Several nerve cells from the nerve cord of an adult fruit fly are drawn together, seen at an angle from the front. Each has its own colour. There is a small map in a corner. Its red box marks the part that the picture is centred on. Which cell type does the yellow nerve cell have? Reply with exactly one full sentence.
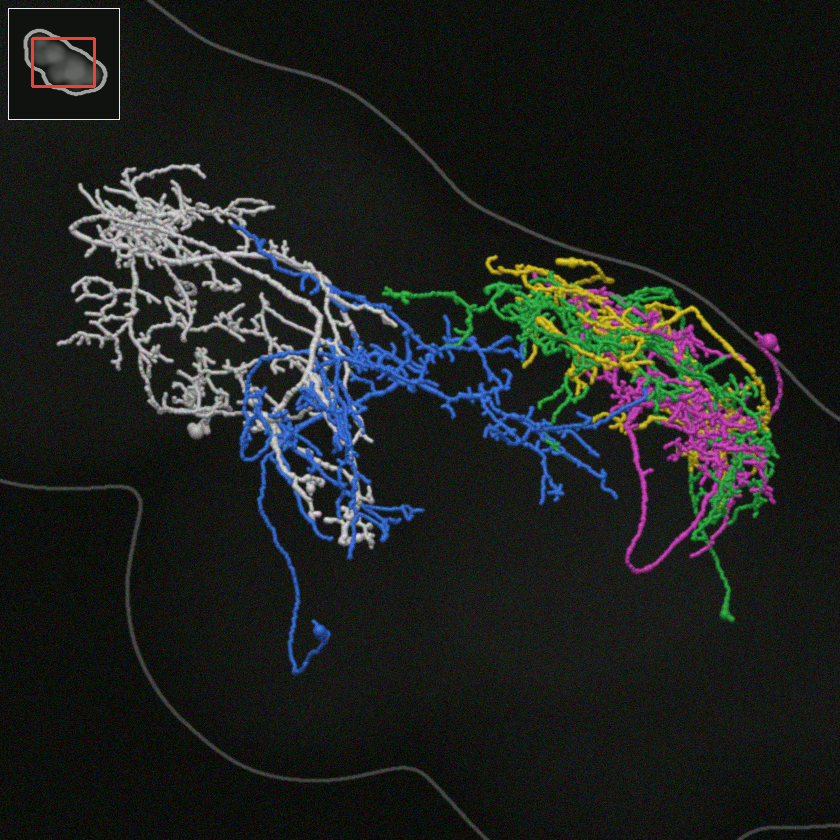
By its cell type, the nerve cell is IN11B015.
